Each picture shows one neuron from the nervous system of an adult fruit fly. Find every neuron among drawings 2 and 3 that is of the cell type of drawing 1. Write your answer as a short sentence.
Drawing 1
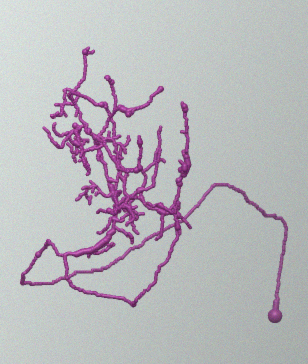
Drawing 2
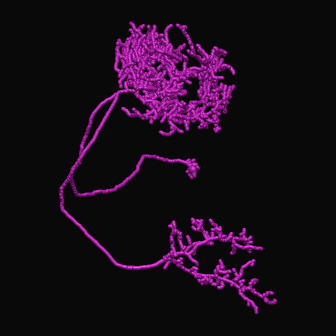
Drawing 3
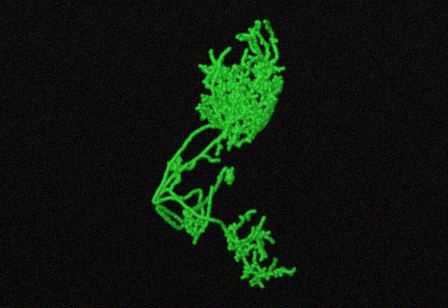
None of them is of the same cell type.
